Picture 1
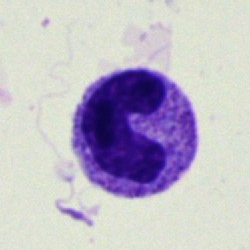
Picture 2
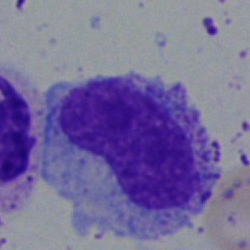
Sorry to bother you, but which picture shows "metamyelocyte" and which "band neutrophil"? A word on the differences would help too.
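Picture 1: band neutrophil. Picture 2: metamyelocyte. Nucleus, picture 1: deeply indented into a C, notch opening to the right.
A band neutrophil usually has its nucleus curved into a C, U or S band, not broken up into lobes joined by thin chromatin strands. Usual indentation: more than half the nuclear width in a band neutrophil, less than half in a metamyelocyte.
Nucleus, picture 2: bean-shaped, elongated diagonally from upper left to lower right.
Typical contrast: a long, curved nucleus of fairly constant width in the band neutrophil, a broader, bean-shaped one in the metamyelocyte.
Chromatin, picture 1: dense, dark purple, coarsely clumped.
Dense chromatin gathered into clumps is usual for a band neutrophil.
Outline: round and smooth in picture 1; irregular in picture 2, with a ragged, frayed right edge. Cytoplasm: in picture 1 the nucleus sits toward the left, leaving a wider band on the right; in picture 2 it is abundant, pale grey-blue, mostly below and left of the nucleus. Common to both: no nucleoli visible in picture 1, no distinct nucleoli in picture 2. Surroundings: a thin pale wavy strand passes the lower left of the cell in picture 1; part of another nucleated cell is cut off at the left edge of picture 2.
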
